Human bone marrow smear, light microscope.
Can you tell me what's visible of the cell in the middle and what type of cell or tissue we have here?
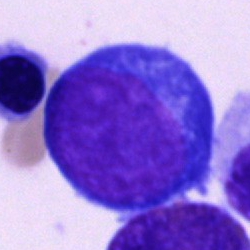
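Chromatin here is finely stippled rather than coarsely clumped. The cytoplasm is deep blue, its widest band lying on the upper right side of the nucleus. Beside the nucleus at the upper right, the cytoplasm shows a paler area. This cell is a proerythroblast.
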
